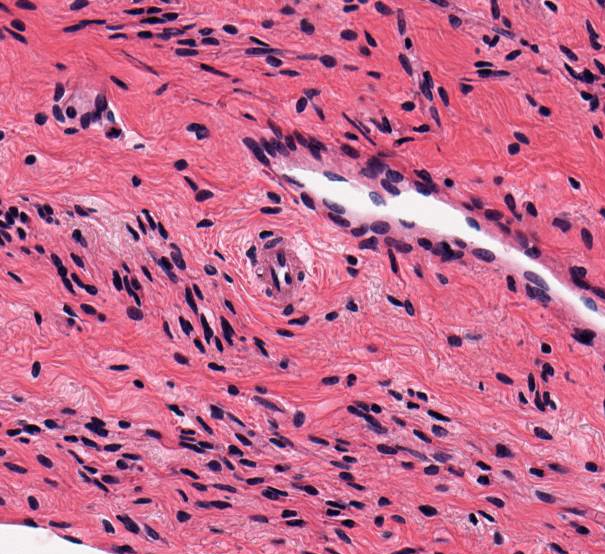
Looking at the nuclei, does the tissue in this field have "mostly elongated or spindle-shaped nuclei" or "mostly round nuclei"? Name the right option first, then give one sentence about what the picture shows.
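Mostly elongated or spindle-shaped nuclei. Most nuclei are elongated, dark-staining and tapered at the ends.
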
